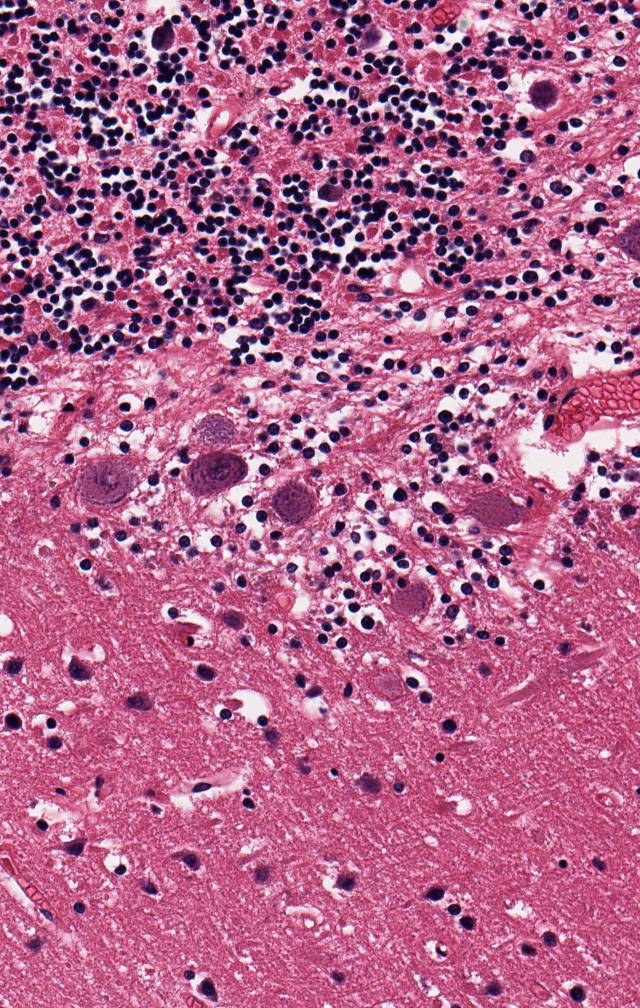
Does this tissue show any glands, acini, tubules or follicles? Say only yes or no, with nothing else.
No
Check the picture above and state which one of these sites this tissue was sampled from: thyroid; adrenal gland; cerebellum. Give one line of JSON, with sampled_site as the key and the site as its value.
{"sampled_site": "cerebellum"}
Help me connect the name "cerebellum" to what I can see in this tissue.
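This cerebellum is layered: a densely cellular zone of dark nuclei runs across the upper part, a pale pink, sparsely cellular zone across the lower. The upper zone's small, round nuclei stain darkly and show little cytoplasm. Where the zones meet, large neurons with abundant purple cytoplasm lie singly in a band, their rounded cell bodies far bigger than the small nuclei.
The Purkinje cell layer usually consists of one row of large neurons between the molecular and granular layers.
The single large neurons here fit that layer.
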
